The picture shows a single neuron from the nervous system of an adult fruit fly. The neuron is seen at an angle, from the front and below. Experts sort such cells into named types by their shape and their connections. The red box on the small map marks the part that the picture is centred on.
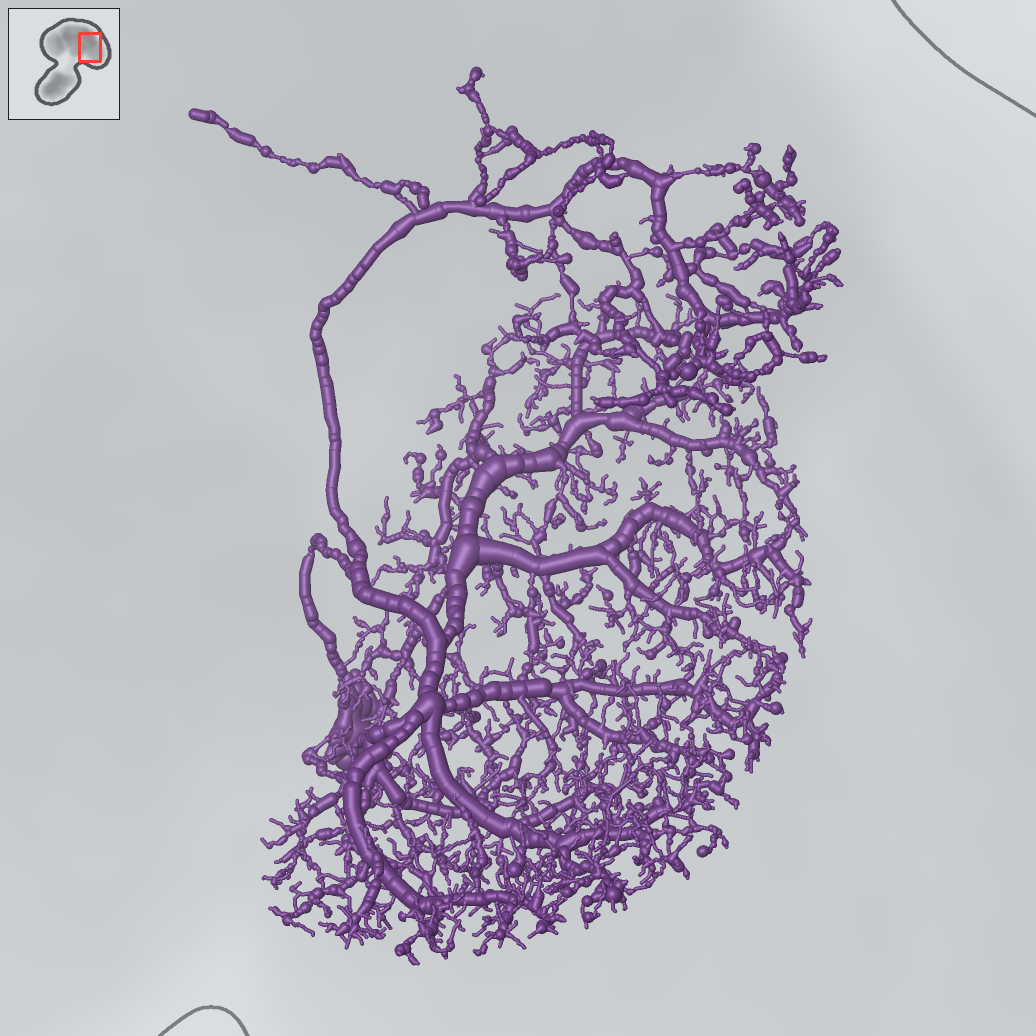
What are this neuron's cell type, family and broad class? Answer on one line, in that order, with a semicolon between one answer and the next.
LoVP102; LoVP; visual projection neuron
